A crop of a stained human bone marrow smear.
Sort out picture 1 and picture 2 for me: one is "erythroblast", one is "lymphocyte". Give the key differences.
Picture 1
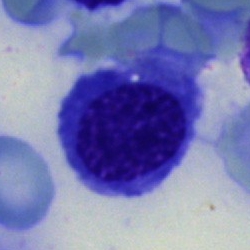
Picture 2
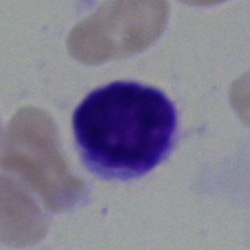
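Picture 1 shows an erythroblast and picture 2 a lymphocyte. In picture 1 the cell is roughly round, but its edge is finely bumpy; the lymphocyte in picture 2 also has a roughly round outline. The erythroblast's cytoplasm is a deep, intense blue, and no nucleolus can be made out in its nucleus. In the lymphocyte, the nucleus takes up nearly all of the cell, and its chromatin is dark purple and densely condensed. Neither cell shows any granules in its cytoplasm.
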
